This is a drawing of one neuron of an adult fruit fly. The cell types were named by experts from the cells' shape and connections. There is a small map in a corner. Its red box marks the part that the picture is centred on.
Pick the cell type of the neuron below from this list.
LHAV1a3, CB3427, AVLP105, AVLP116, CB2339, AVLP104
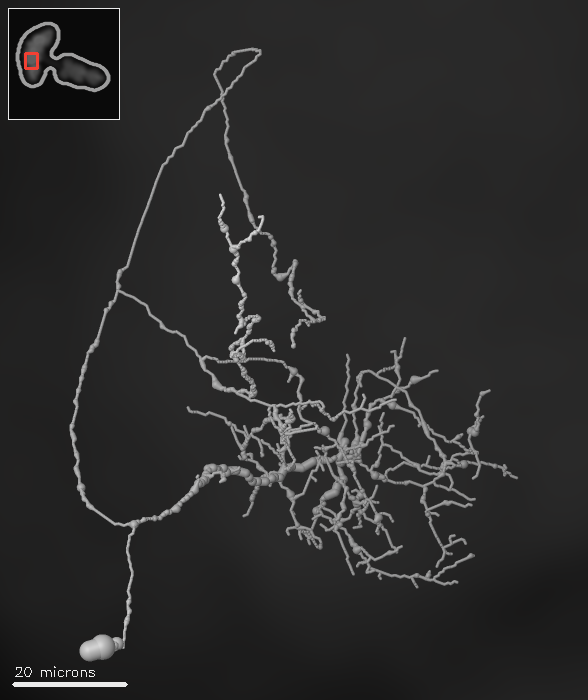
LHAV1a3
